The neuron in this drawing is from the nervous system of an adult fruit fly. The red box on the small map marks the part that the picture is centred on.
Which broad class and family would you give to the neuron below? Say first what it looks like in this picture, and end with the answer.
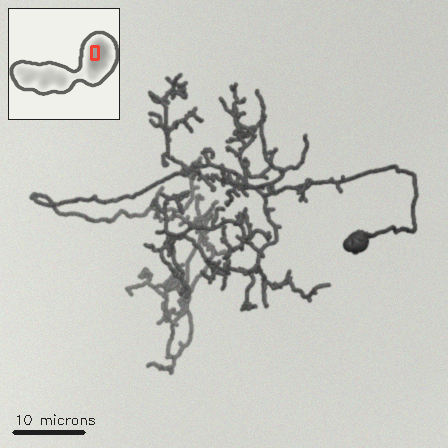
The cell body can be seen on the right of the picture. By the scale bar it is about 55 microns wide in this view. Dozens of branch ends can be seen. Its broad class is optic-lobe intrinsic neuron. Its family is Tm.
